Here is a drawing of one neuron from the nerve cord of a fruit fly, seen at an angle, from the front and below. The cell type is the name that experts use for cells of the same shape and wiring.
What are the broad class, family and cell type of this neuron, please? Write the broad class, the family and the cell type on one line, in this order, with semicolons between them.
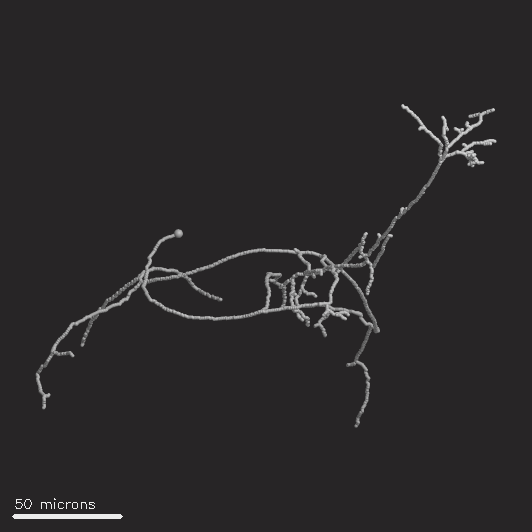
nerve-cord intrinsic neuron; hemilineage 18B; IN18B055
